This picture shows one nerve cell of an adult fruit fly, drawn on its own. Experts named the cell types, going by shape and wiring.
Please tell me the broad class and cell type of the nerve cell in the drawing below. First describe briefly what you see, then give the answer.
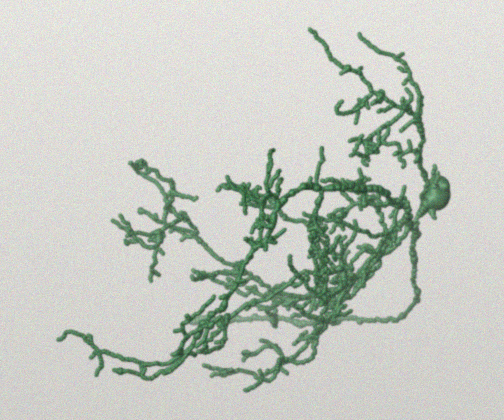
As drawn here it is about as wide as it is tall. It is a motor neuron of the brain. Its cell type is GNG668.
